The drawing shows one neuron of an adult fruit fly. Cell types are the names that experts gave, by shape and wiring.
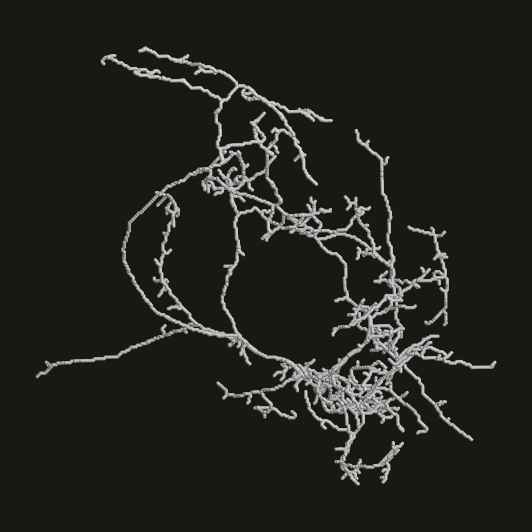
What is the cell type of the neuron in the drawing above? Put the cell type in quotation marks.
"aIPg8"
